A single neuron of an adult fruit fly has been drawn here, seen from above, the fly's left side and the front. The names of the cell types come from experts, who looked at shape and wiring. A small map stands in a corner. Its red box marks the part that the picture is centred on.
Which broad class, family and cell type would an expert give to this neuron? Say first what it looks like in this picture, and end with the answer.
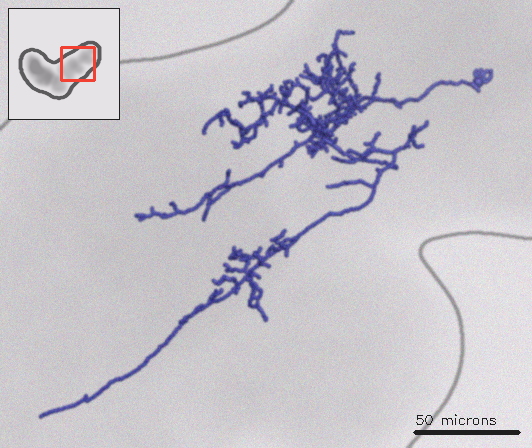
The cell body can be seen at the upper right of the picture. From left to right in the picture it spans about 200 microns. The picture shows dozens of branch ends. It is a nerve-cord intrinsic neuron. Its family is hemilineage 07B. It is of cell type IN07B032.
